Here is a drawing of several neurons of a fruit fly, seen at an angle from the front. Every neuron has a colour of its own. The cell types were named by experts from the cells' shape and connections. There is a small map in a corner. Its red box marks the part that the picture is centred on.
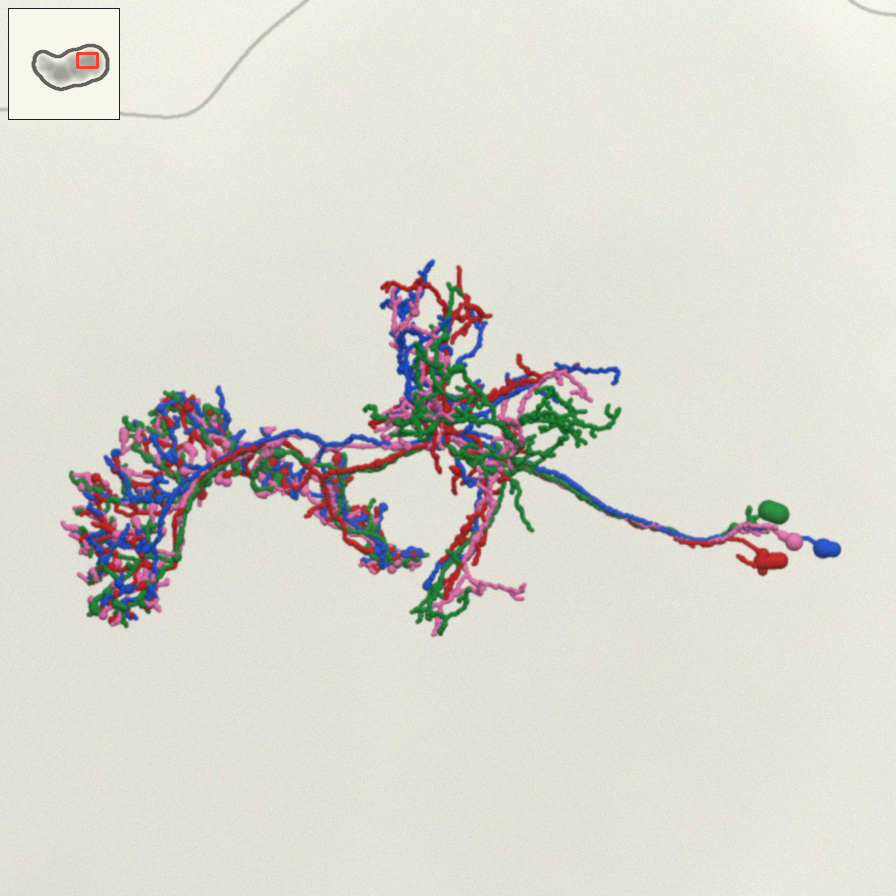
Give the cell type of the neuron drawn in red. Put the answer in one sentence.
The cell type is FB4Q_c.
